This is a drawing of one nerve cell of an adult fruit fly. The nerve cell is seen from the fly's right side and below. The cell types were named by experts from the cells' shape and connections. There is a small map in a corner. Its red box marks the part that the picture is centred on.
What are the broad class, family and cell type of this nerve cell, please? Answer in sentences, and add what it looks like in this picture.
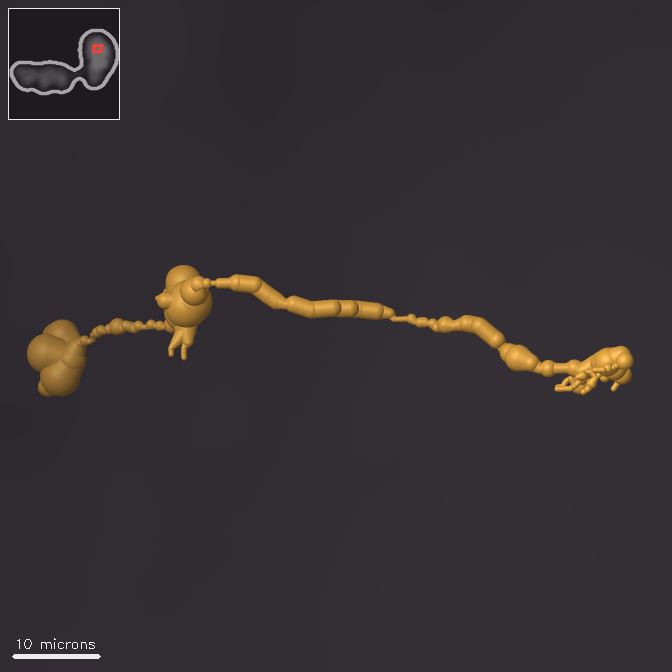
This is an optic-lobe intrinsic neuron. The family is L. Its cell type is L1. From left to right in the picture it spans about 70 microns. As drawn here it is more than twice as wide as it is tall.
